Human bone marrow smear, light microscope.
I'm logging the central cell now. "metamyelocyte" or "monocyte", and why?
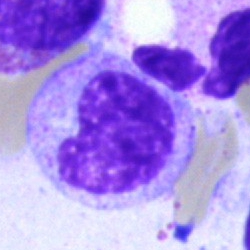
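It's a metamyelocyte. What decides it is the cytoplasm: fine pink-purple granules are scattered through it, and no vacuoles show.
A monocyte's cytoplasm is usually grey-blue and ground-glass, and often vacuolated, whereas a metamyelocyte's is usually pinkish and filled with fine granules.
Otherwise, the outline is round and smooth, and a notch on the left side gives the nucleus a kidney shape.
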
